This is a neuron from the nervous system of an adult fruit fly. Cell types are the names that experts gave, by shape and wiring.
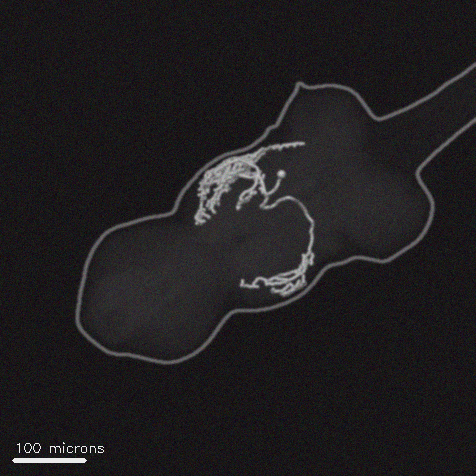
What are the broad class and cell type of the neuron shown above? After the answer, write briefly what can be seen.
It is a nerve-cord intrinsic neuron. Its cell type is INXXX083. It lies in the nerve cord. By the scale bar it is about 200 microns tall in this view.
